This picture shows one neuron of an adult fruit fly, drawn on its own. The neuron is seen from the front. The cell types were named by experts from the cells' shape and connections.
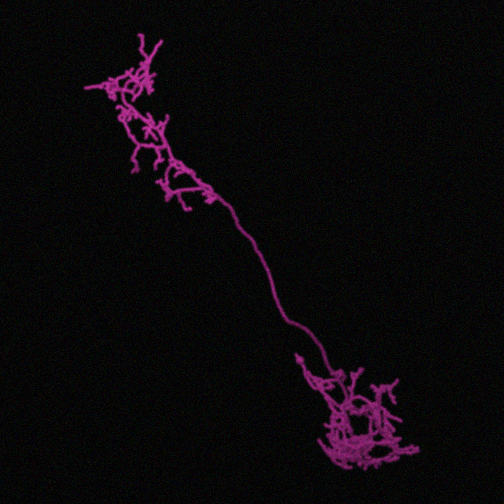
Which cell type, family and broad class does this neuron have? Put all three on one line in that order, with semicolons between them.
AN17A050; hemilineage 17A; ascending neuron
